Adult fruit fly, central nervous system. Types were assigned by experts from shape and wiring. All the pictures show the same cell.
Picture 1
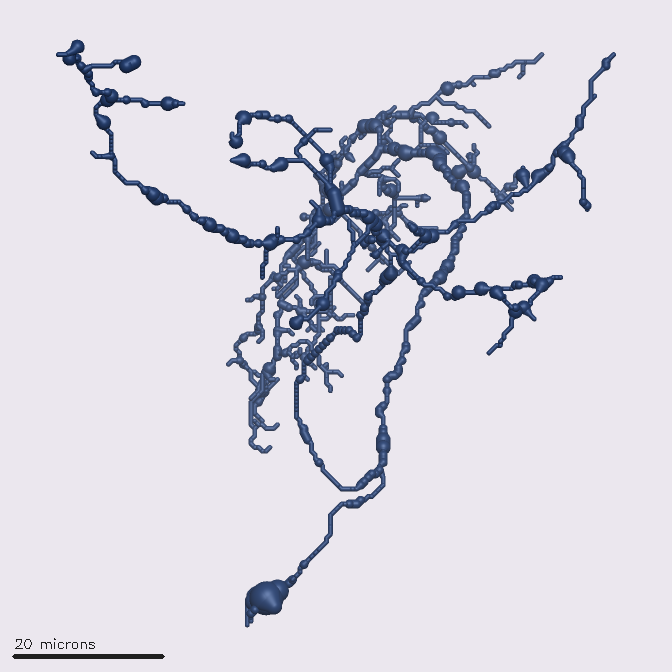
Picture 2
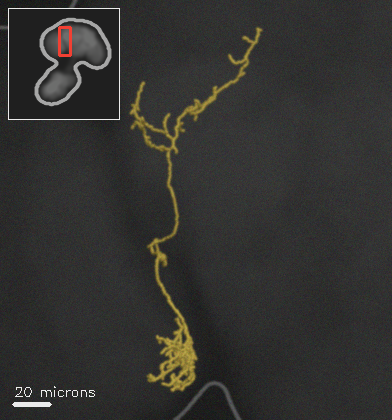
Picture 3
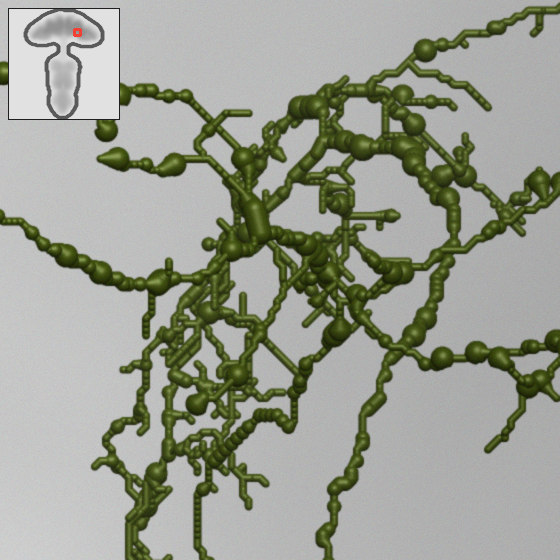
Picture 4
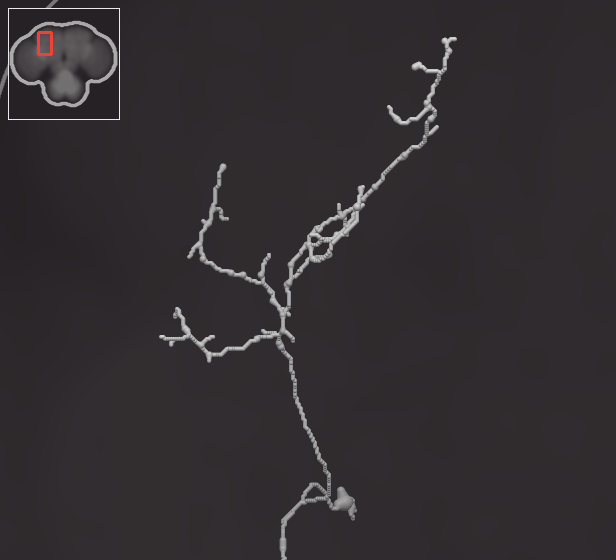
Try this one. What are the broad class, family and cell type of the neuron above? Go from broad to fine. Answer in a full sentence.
A visual projection neuron of hemilineage VLPp&l1_lateral, type LoVP10.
